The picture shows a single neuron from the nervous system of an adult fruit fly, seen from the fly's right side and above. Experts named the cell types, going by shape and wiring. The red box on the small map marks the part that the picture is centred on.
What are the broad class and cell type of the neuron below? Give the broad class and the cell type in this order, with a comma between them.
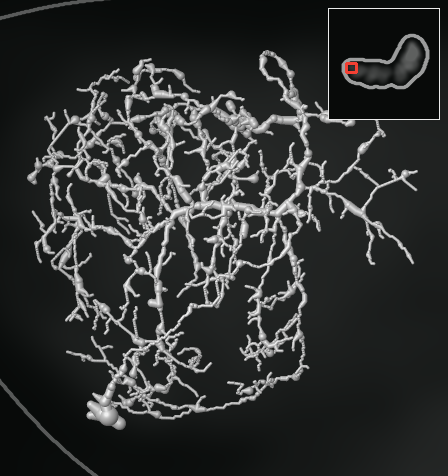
nerve-cord intrinsic neuron, INXXX297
